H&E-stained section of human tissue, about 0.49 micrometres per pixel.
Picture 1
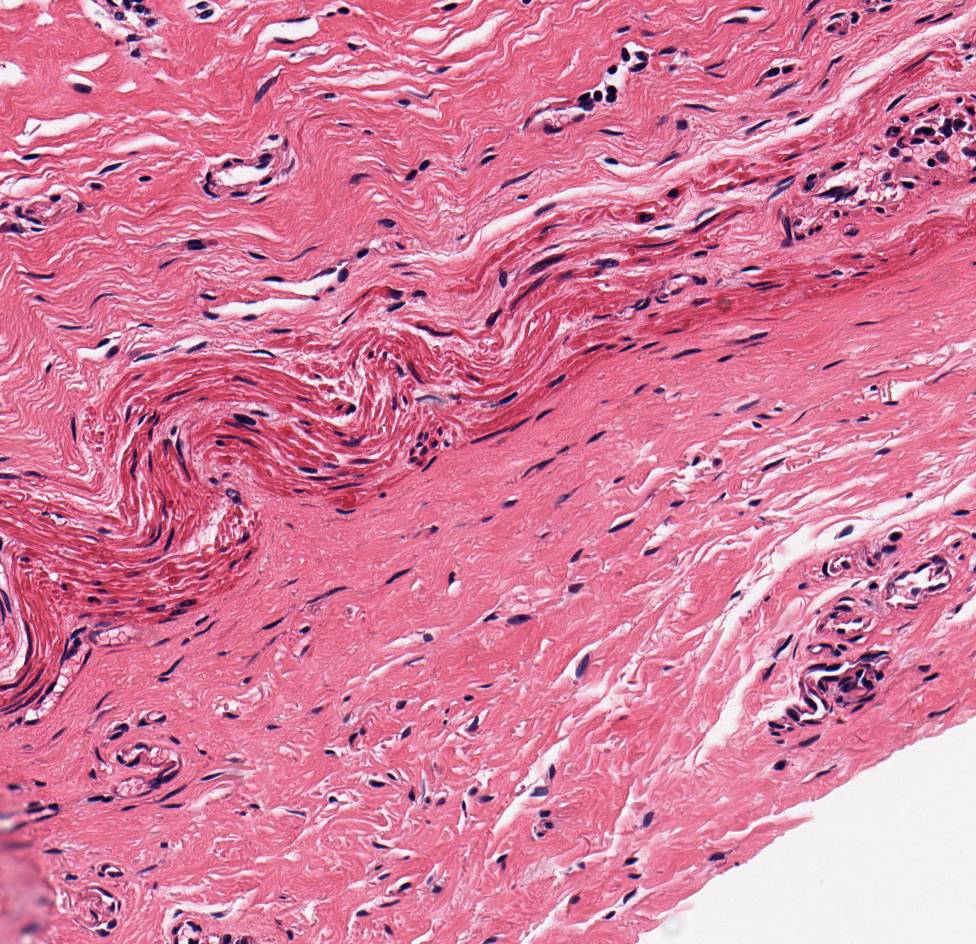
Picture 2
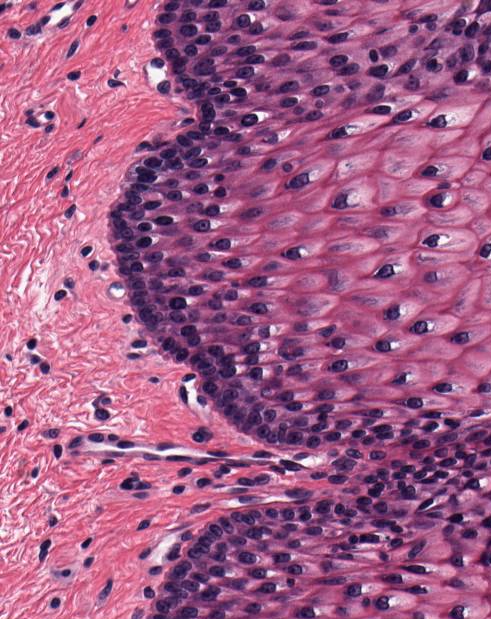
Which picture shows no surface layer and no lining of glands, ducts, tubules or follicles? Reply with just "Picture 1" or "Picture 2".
Picture 1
